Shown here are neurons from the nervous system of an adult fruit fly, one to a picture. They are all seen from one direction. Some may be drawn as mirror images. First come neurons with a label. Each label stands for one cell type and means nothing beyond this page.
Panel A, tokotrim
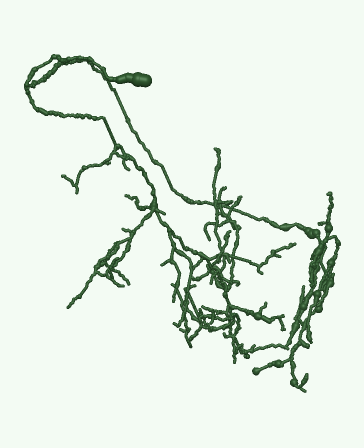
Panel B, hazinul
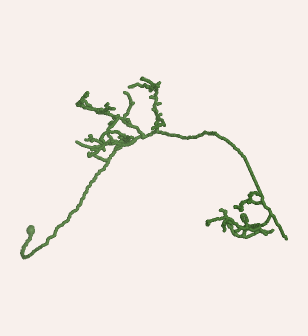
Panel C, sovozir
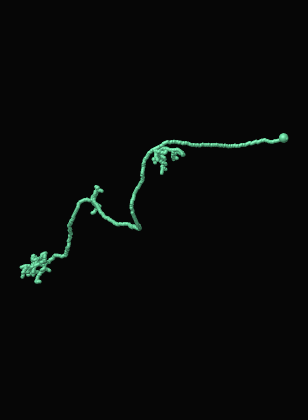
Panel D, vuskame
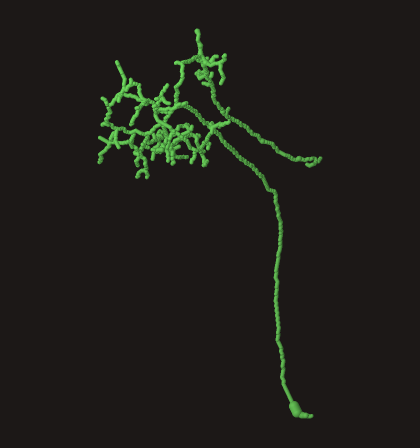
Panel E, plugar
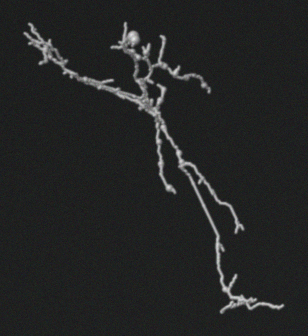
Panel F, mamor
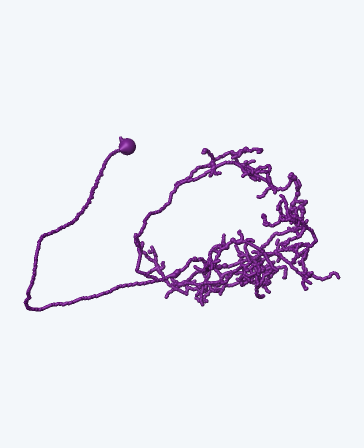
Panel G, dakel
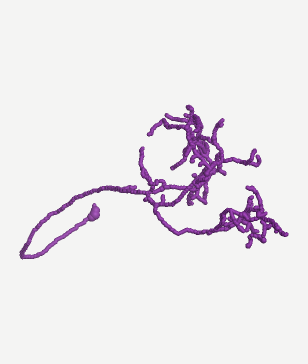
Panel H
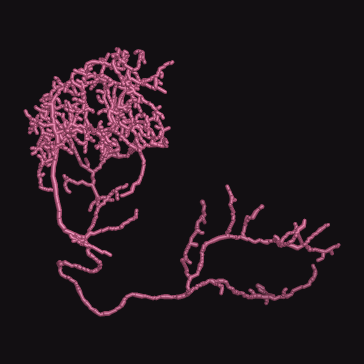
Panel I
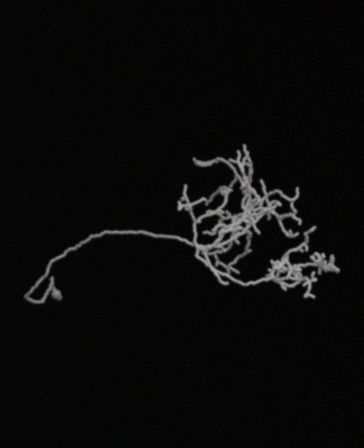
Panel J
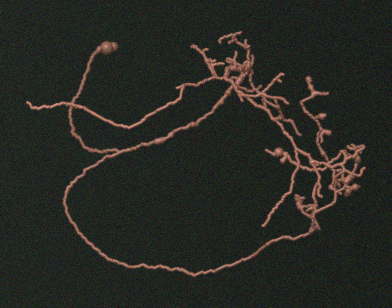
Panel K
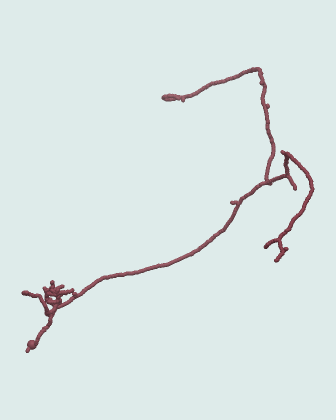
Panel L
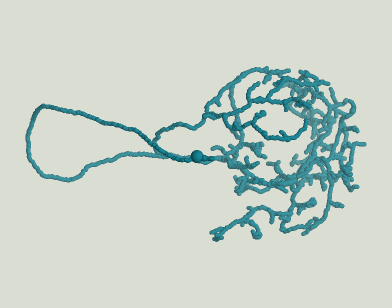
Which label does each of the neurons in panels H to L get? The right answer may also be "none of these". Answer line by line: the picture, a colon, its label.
H: none of these
I: dakel
J: none of these
K: none of these
L: mamor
